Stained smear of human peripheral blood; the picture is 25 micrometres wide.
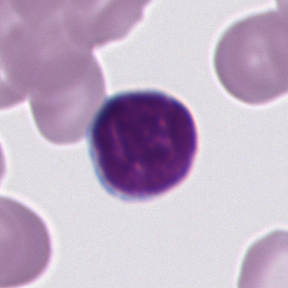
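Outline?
Round, smooth.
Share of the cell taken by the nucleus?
Nearly all of it.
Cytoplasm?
Thin pale blue rim, no granules.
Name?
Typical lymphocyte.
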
